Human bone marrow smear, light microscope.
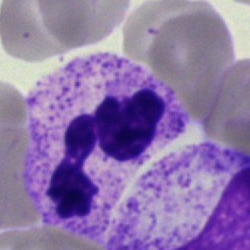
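Segmented neutrophil: nucleus split into more than two lobes, with dense, dark purple, clumped chromatin. Plenty of pale lilac cytoplasm, purple-violet granules scattered all through it.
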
